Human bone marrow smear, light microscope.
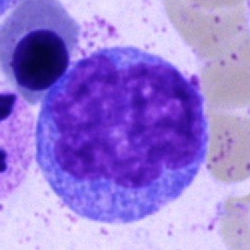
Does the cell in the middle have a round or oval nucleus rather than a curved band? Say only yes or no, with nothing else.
Yes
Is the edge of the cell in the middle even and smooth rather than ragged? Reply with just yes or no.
Yes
